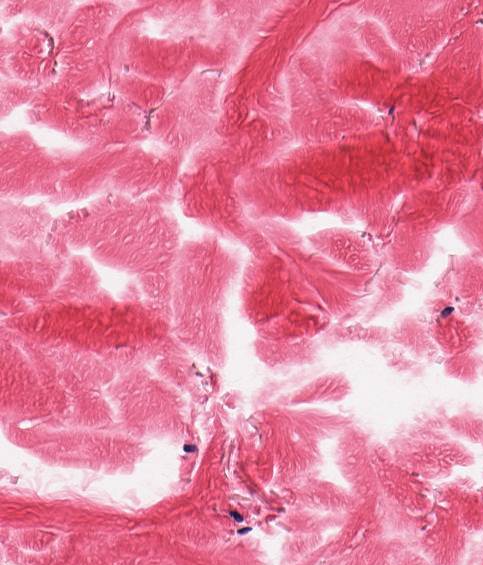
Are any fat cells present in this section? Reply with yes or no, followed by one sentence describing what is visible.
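No. No epithelium, glands or fat cells are present in the field.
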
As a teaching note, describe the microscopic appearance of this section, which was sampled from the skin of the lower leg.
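Irregular, strongly eosinophilic fragments fill the whole field, separated by white spaces. Their material is finely fibrillar and faintly wavy. Elongated fibre fragments run in several directions, not one parallel array. Thin pale connective tissue wisps carrying a few spindle-shaped nuclei lie between, clearest in the lower centre.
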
